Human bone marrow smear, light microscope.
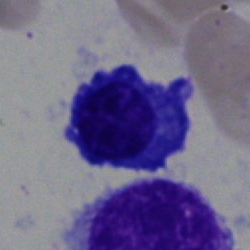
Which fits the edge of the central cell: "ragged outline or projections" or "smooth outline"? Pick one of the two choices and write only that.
Ragged outline or projections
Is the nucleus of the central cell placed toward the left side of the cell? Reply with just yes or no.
Yes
